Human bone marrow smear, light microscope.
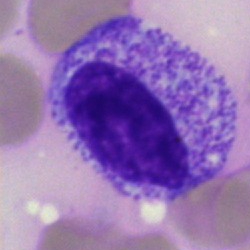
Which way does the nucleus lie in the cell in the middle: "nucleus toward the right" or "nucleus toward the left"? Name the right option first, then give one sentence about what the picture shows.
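Nucleus toward the left. The nucleus sits off-centre toward the lower left of the cell.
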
